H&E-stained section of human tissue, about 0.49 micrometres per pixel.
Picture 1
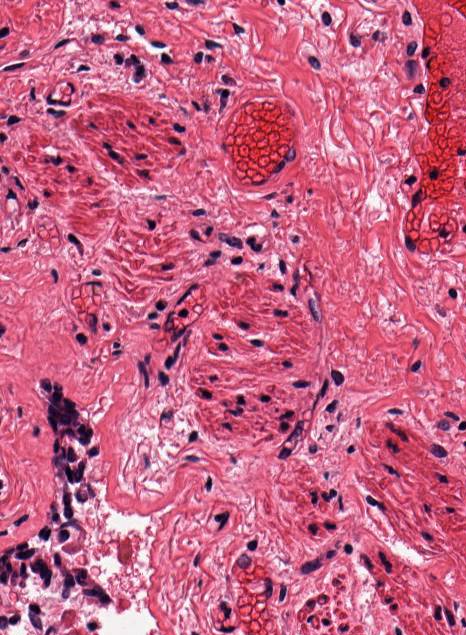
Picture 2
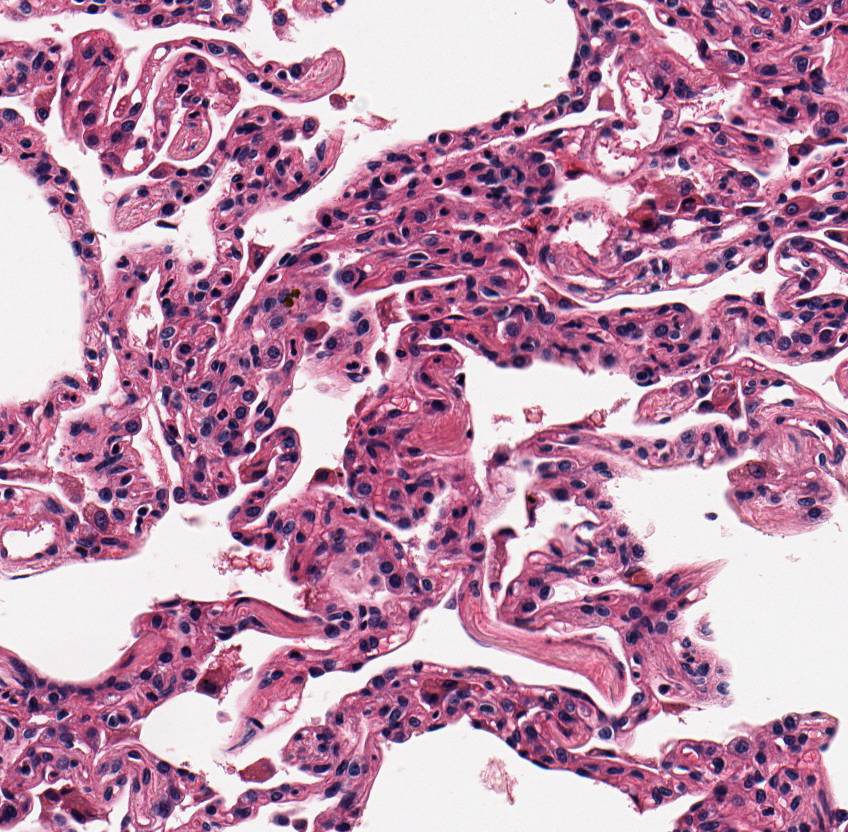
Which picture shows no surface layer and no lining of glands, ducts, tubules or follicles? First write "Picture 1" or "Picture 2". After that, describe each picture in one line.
Picture 1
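What picture 1 shows: No epithelial lining is present anywhere in the field.
What picture 2 shows: The surfaces of the septa are lined by a single row of plump cuboidal cells with round dark nuclei.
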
